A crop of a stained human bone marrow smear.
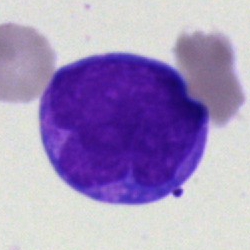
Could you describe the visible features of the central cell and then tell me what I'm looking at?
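Nearly the whole cell is nucleus here, and there's a cleft in its lower edge. The chromatin is fine in texture and deep purple. Only a narrow rim of cytoplasm is left, widest at the bottom, with a paler patch of it at the lower left. That's a blast.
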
